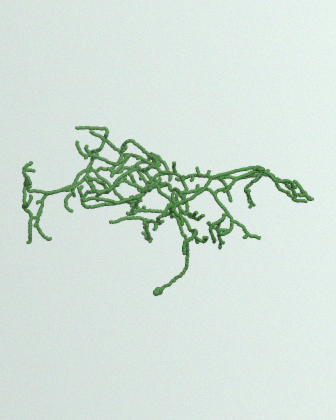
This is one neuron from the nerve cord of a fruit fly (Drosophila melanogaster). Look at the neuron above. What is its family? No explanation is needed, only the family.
hemilineage 04B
